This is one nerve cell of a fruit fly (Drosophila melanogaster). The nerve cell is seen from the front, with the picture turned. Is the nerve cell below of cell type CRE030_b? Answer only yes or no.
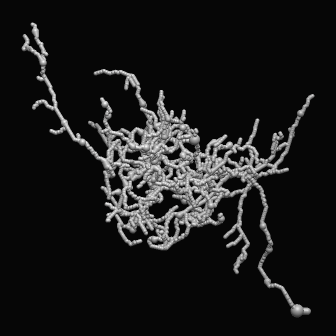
no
